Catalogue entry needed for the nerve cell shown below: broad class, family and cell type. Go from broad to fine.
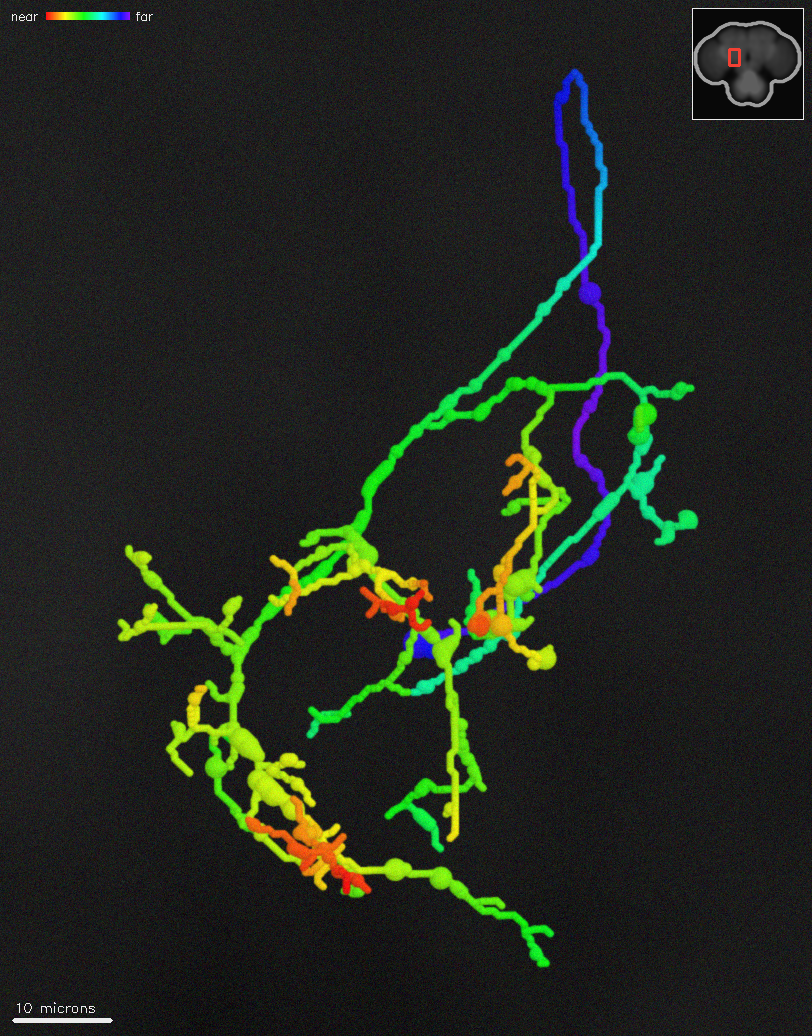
central-brain intrinsic neuron; hemilineage DM5_ventral; WED162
